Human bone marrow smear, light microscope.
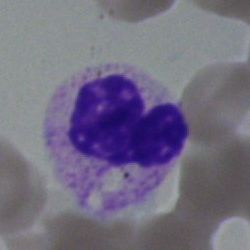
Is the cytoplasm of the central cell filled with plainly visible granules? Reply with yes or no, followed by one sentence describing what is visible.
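Yes. Fine purple granules are scattered through the cytoplasm.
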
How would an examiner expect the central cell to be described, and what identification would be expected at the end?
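Roughly round in outline, the cell has dense, dark purple chromatin and pale lilac cytoplasm. It is a band neutrophil.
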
